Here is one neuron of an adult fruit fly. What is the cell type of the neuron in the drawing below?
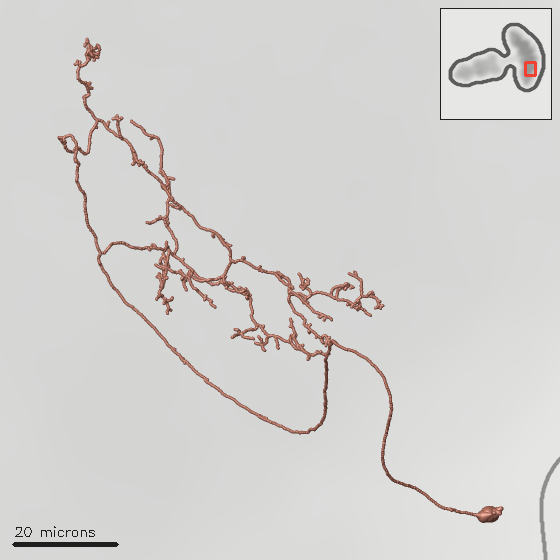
CB2136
